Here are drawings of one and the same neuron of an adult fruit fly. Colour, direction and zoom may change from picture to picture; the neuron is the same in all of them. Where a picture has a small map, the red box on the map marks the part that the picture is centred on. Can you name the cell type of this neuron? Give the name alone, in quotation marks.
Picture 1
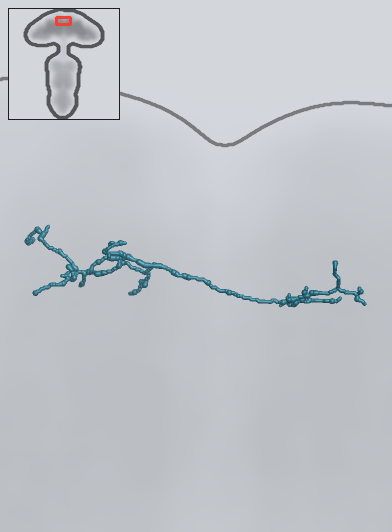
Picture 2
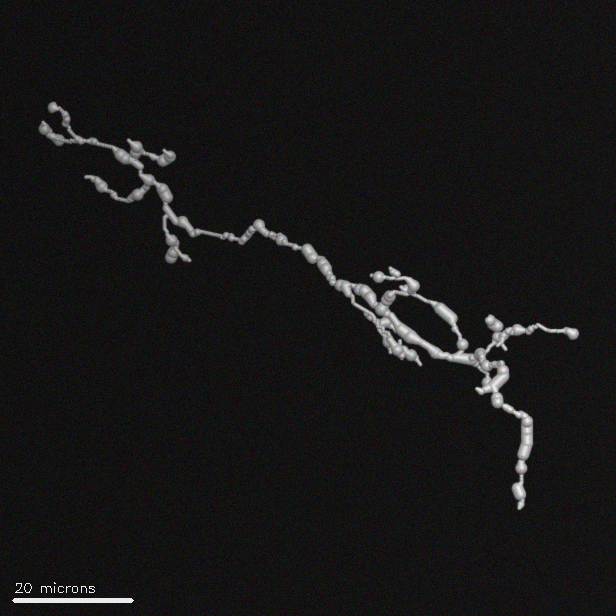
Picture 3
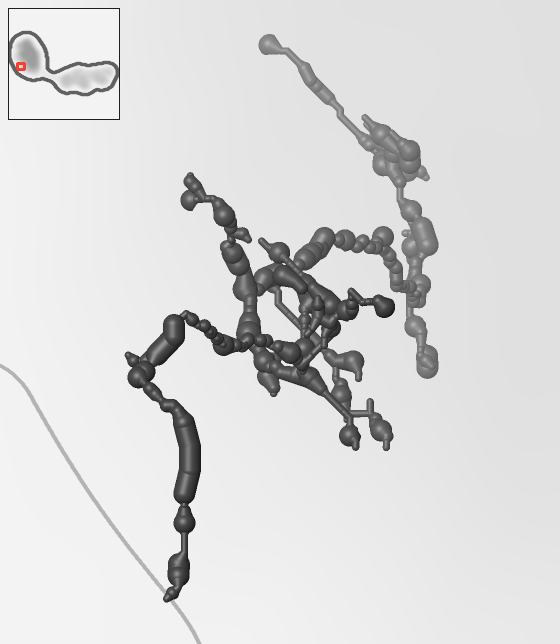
"aPhM3"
